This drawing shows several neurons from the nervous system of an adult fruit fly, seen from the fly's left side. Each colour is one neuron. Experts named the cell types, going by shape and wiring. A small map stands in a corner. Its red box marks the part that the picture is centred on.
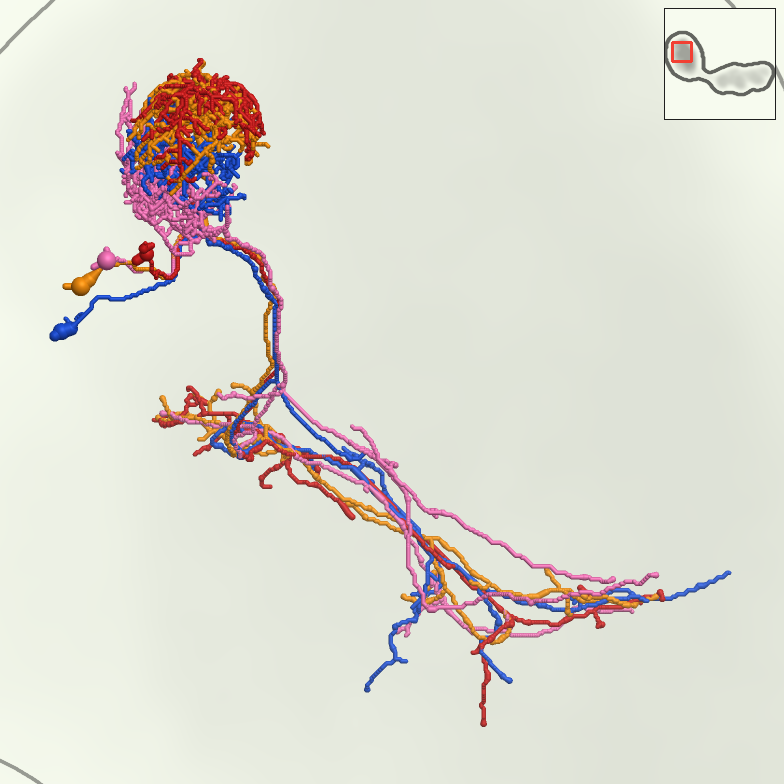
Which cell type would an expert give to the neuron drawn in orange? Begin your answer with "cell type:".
cell type: AOTU002_c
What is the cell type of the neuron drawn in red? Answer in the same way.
cell type: AOTU002_a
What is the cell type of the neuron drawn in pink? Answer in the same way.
cell type: AOTU003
